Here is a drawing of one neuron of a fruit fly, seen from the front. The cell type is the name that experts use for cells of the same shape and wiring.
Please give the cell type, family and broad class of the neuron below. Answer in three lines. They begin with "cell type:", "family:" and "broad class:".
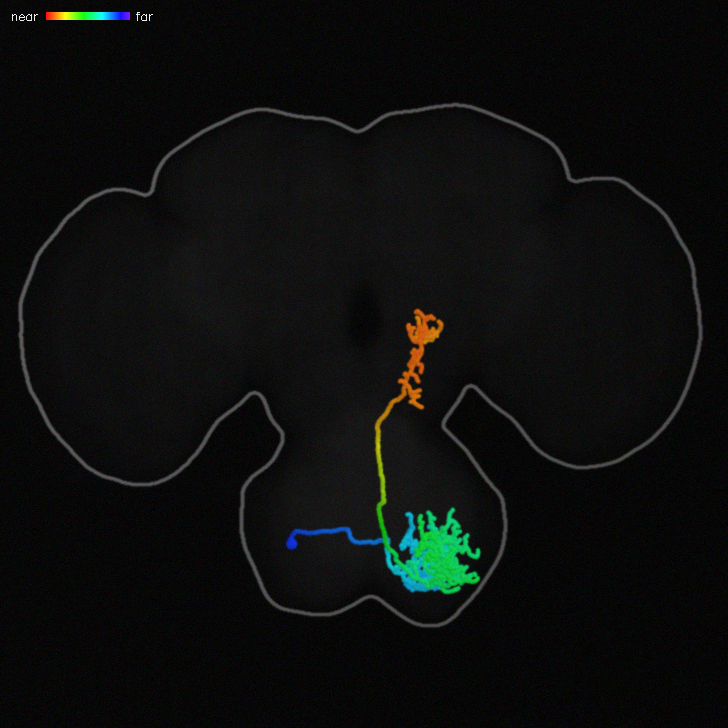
cell type: AN09B011
family: hemilineage 09B
broad class: ascending neuron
